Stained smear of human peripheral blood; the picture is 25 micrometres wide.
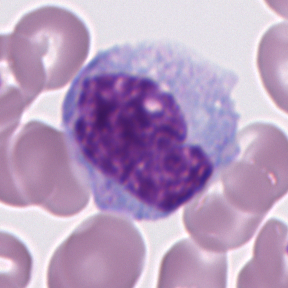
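Monocyte; central cell. Nucleus folded, notch cut into right side; about 14 by 9 micrometres. Cytoplasm pale grey-blue, with fine, faint, dusty granularity. Widest band of cytoplasm to upper right of nucleus.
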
